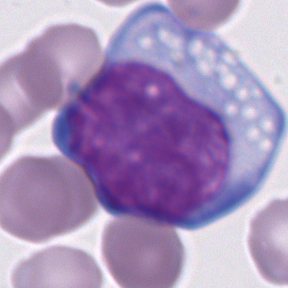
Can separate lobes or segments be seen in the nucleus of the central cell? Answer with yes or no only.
No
